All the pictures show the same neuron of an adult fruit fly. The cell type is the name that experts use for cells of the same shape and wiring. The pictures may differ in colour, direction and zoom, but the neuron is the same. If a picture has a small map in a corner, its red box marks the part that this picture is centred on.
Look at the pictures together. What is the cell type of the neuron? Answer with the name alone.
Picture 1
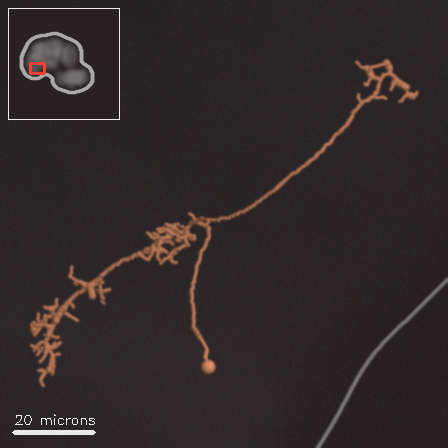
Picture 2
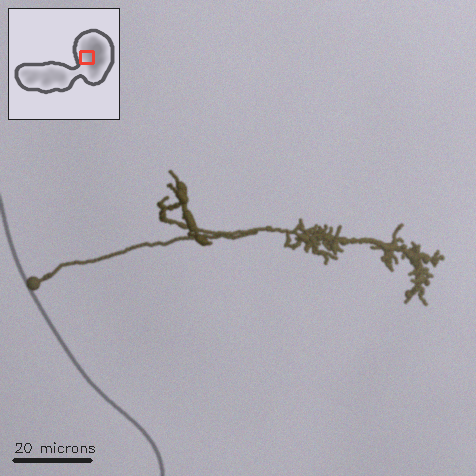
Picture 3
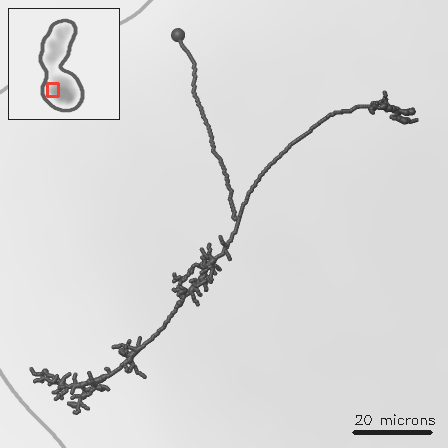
T2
